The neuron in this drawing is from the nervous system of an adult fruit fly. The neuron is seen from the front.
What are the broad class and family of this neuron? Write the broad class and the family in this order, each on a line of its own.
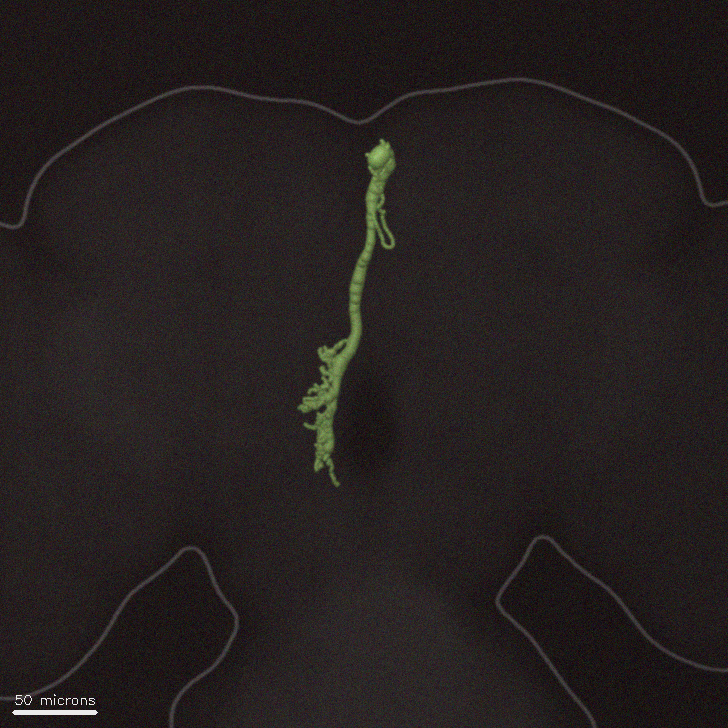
visual projection neuron
OCG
